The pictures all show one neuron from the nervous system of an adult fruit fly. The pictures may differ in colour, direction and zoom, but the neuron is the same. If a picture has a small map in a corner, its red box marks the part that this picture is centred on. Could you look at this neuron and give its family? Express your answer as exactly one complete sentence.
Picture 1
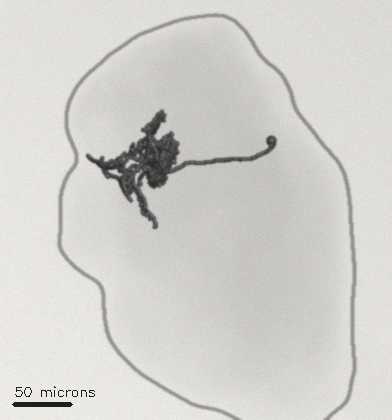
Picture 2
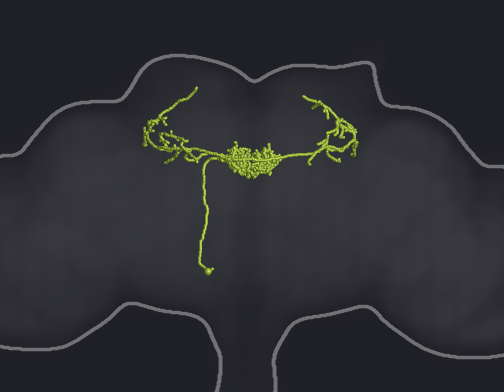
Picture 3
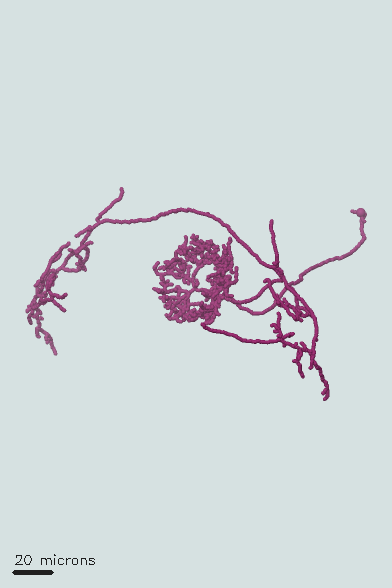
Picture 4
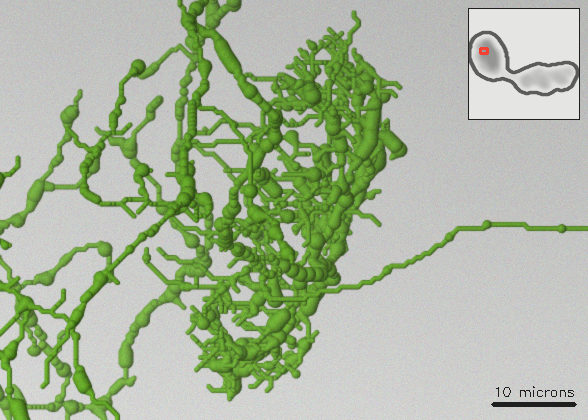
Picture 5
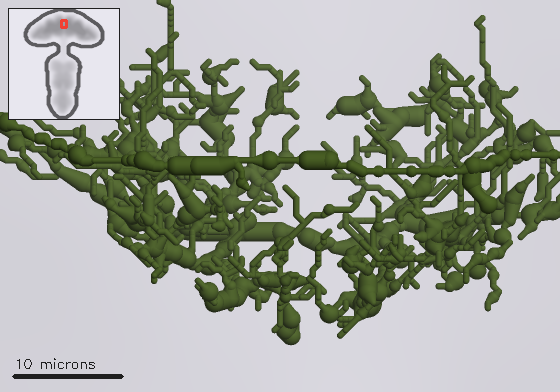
In terms of family, the neuron is class CX.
